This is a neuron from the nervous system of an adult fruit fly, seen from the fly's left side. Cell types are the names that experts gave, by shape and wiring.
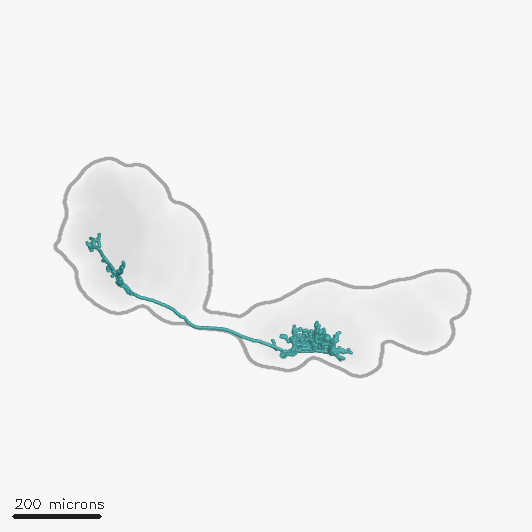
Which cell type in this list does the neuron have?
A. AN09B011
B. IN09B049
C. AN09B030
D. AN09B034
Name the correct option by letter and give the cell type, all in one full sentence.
The neuron is a cell of type AN09B030, the type in option C.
